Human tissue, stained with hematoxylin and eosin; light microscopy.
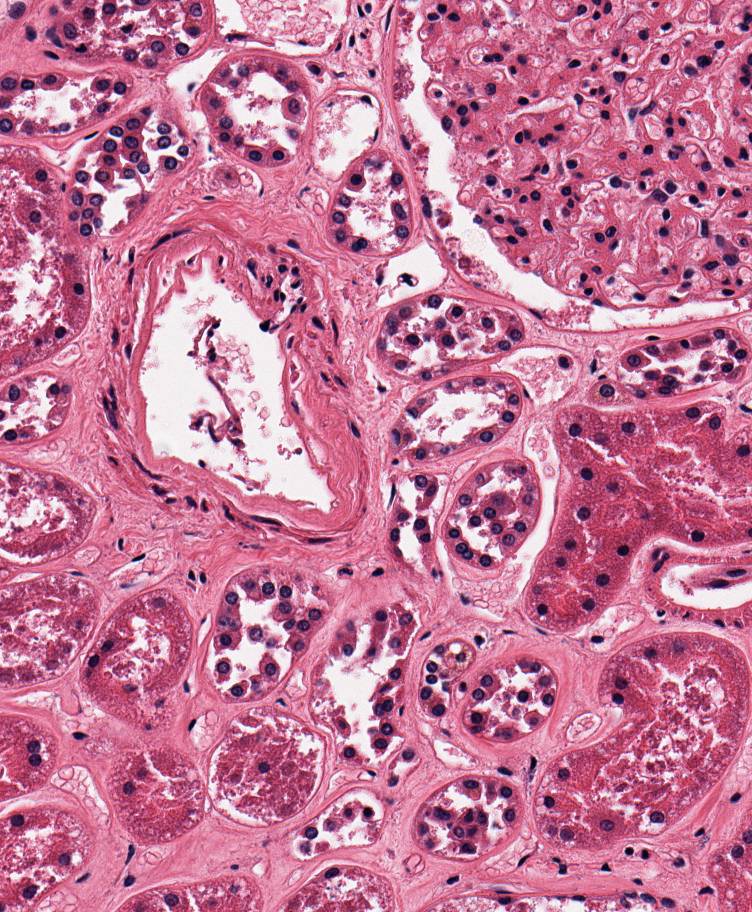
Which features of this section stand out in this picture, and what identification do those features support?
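Rounded tubular profiles in pink fibrous stroma crowd the area. Several tubules, mainly in the lower and right parts, are filled by cells with granular eosinophilic cytoplasm. Upper right, a crescent-shaped clear space separates a large compact cell cluster from its surroundings. This is renal cortex.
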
